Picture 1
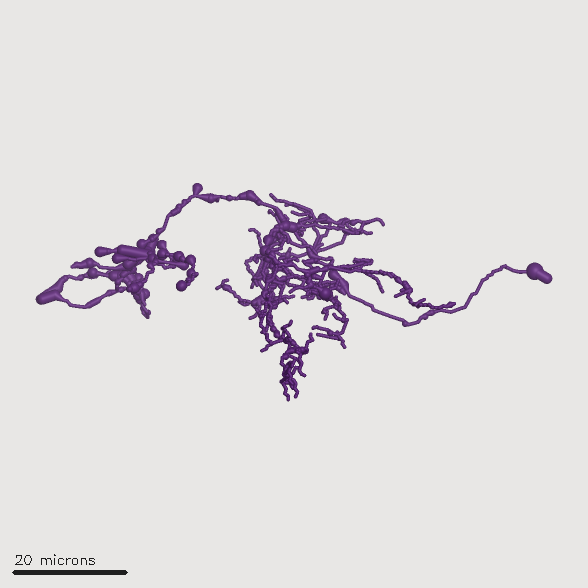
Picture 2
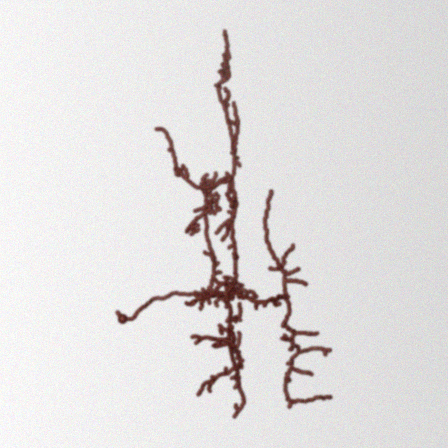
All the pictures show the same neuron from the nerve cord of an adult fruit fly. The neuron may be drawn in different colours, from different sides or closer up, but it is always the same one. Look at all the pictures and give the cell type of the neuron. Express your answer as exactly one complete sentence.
It is IN06A063 that names the cell type of this neuron.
